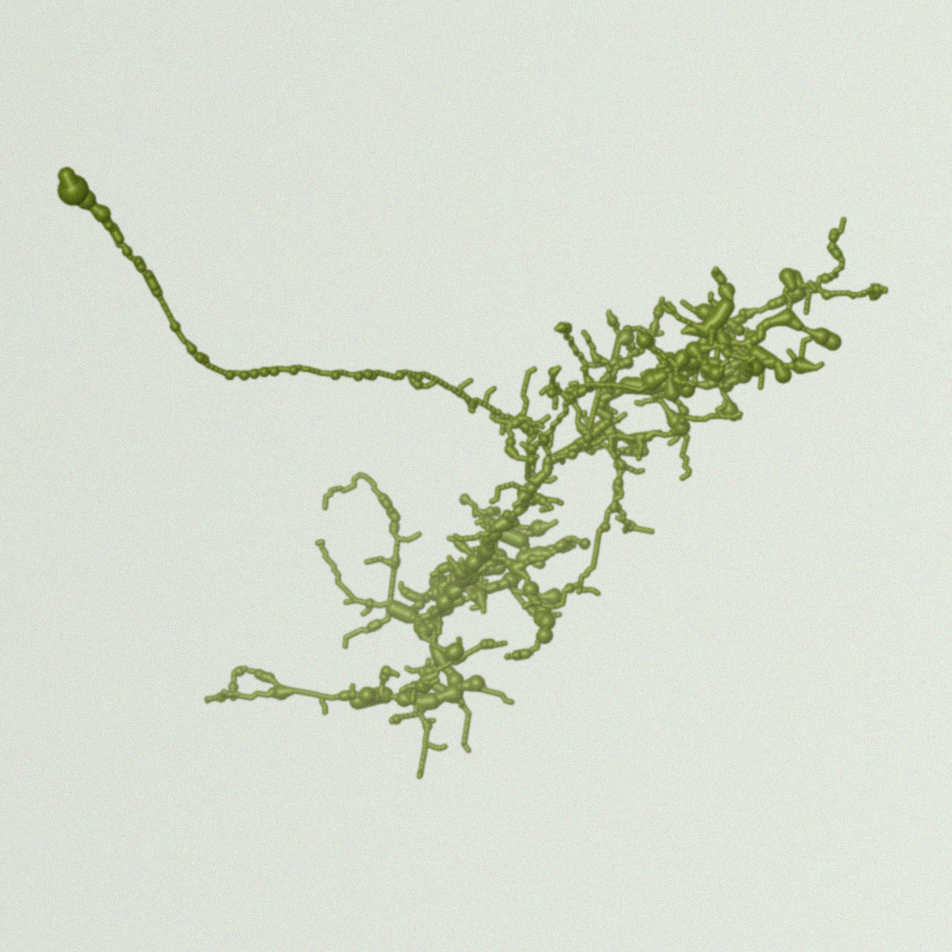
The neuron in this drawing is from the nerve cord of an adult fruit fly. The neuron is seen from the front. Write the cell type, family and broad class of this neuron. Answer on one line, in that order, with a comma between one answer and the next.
IN09A024, hemilineage 09A, nerve-cord intrinsic neuron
